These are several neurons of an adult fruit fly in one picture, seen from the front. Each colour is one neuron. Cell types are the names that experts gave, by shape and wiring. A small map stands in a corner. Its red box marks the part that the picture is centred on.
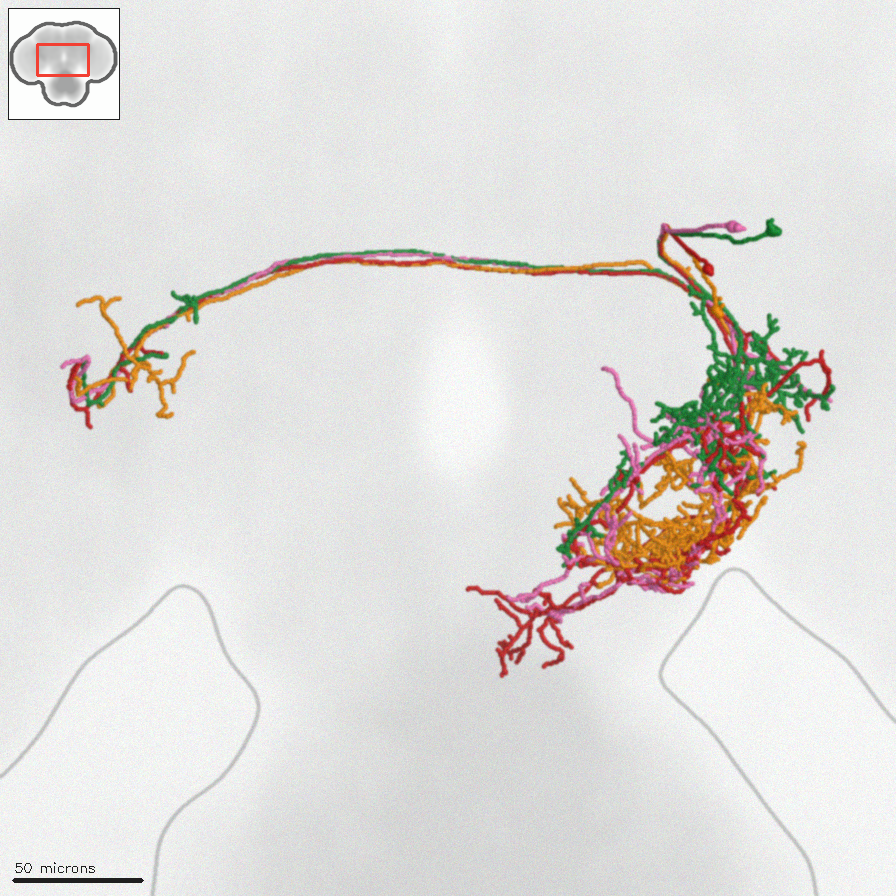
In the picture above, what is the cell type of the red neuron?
CB4179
